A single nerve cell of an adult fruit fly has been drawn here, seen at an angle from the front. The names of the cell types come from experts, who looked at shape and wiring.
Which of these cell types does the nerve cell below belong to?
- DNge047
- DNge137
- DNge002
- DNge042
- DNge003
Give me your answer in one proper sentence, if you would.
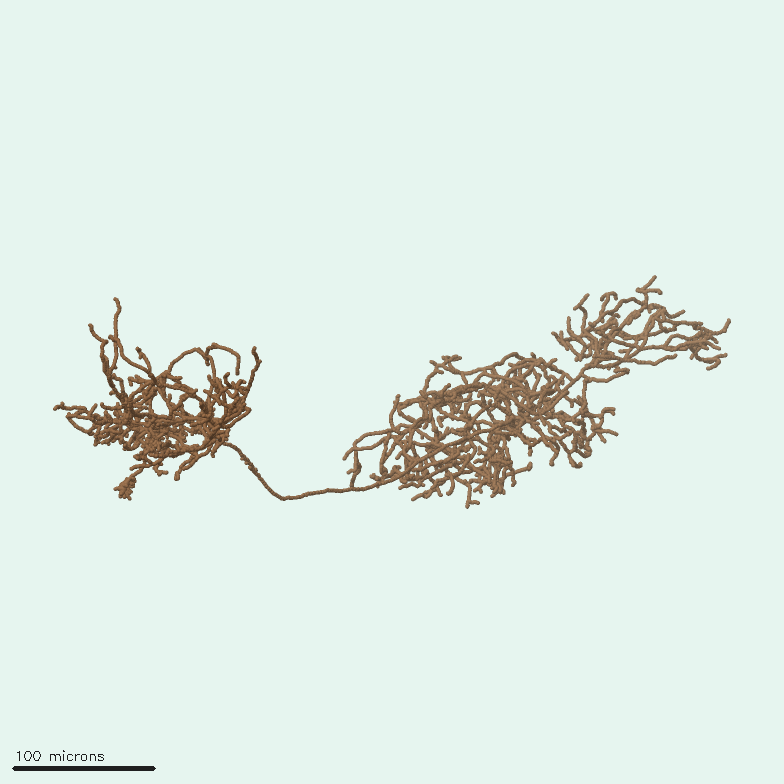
As for cell type, this nerve cell is DNge047.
